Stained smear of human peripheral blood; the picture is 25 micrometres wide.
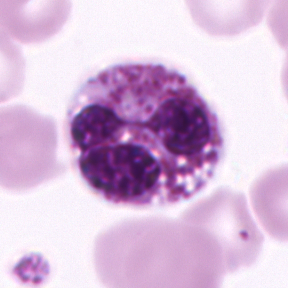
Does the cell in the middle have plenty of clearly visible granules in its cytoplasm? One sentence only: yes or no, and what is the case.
Yes, the cytoplasm of this cell holds many visible granules.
